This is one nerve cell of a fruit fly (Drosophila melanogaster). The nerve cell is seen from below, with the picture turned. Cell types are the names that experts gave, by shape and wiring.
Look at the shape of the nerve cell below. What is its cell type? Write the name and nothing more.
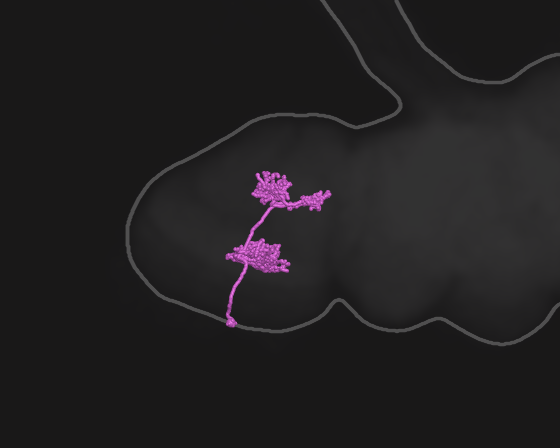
TmY16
